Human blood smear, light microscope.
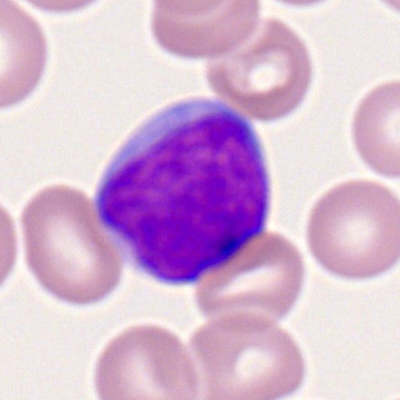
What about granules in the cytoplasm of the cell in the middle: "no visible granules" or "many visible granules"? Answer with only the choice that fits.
No visible granules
